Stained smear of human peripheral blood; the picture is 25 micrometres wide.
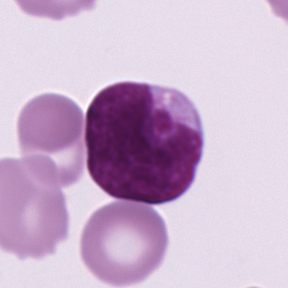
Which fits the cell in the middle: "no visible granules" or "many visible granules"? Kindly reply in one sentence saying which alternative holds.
The cytoplasm of the cell lacks visible granules entirely.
